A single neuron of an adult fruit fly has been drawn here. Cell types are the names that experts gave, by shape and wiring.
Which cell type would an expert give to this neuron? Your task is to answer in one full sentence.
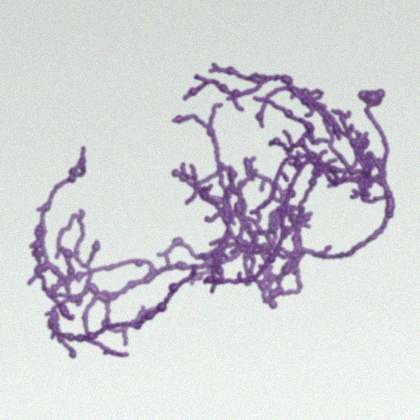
This neuron counts as a member of the cell type INXXX263.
